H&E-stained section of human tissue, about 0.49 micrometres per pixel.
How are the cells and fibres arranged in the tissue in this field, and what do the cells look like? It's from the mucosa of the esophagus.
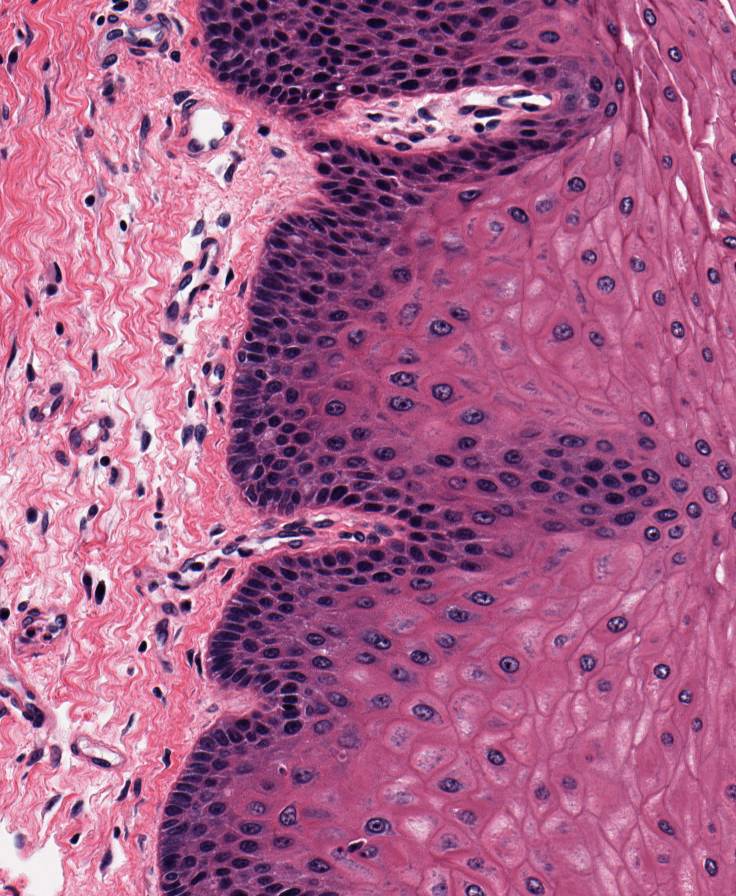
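Start with the layout: stratified squamous epithelium takes up the right two-thirds, and connective tissue the left third. Now trace the border between them; it undulates, with connective tissue papillae pushing rightward into the epithelium. Along the epithelium's left edge the basal cells are small, crowded and darkly stained, with dense nuclei. Further right, the cells enlarge into polygonal cells with pale pink cytoplasm and small round central nuclei.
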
